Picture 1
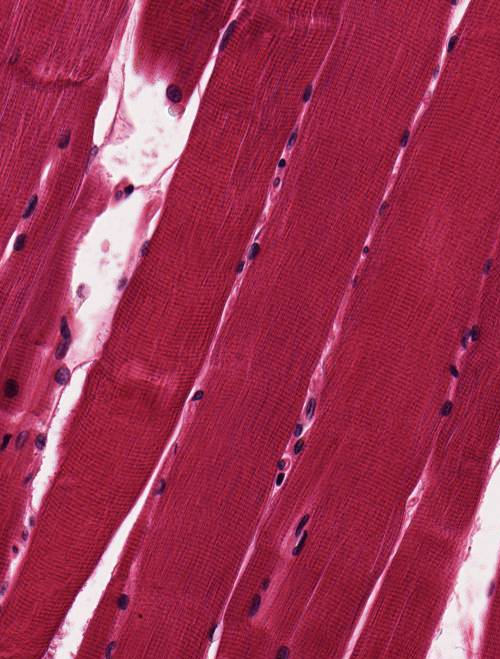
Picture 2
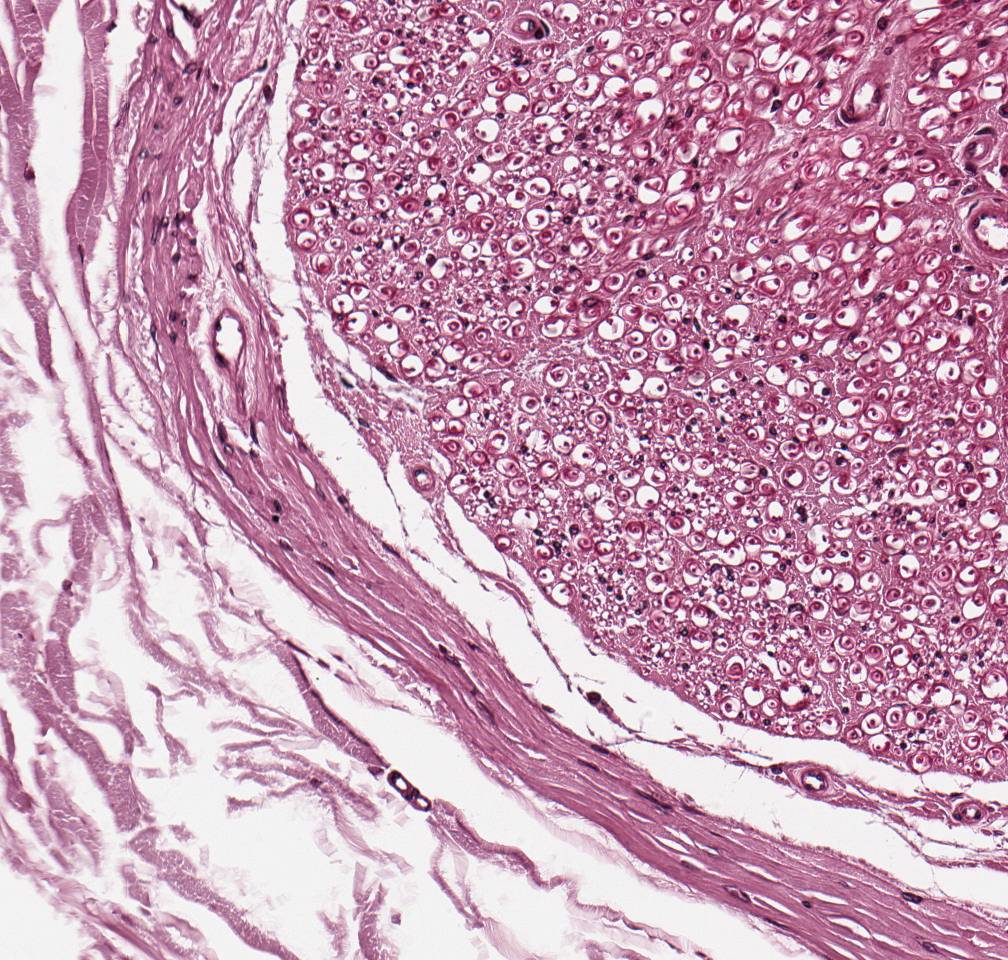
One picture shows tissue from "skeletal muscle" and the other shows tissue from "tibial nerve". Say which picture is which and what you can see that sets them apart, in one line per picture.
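Picture 1 shows tissue from the skeletal muscle. Long parallel muscle fibres run diagonally across the field from lower left to upper right.
Picture 2 shows tissue from the tibial nerve. A large rounded bundle of fibres cut in cross section fills the upper right of the field, with its curved edge facing the lower left.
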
